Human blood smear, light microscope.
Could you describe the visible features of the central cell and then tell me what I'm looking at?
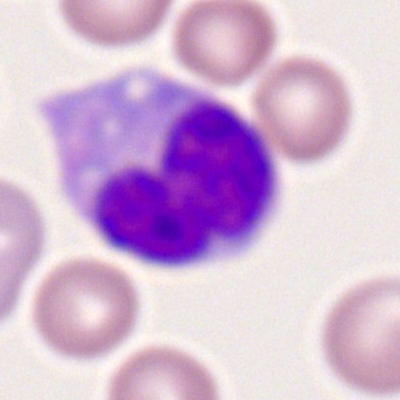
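The outline is irregular, and I notice a pointed corner at the upper left. The cytoplasm looks pale lilac. I can make out several small clear vacuoles in it, but no coarse granules anywhere. This one's a monocyte.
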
